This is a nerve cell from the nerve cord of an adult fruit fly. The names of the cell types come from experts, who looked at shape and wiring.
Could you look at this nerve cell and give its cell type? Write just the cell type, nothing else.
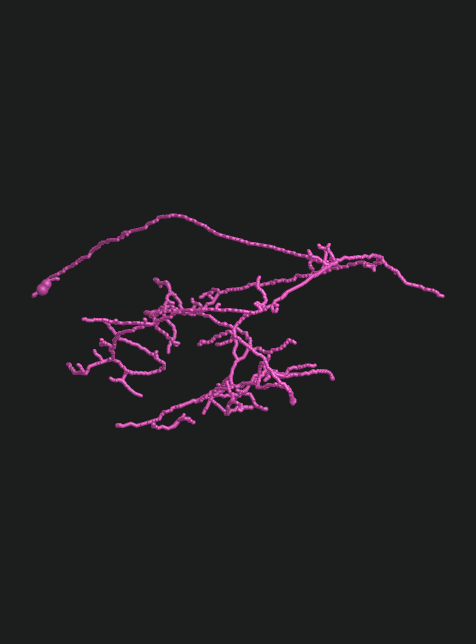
IN12B071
